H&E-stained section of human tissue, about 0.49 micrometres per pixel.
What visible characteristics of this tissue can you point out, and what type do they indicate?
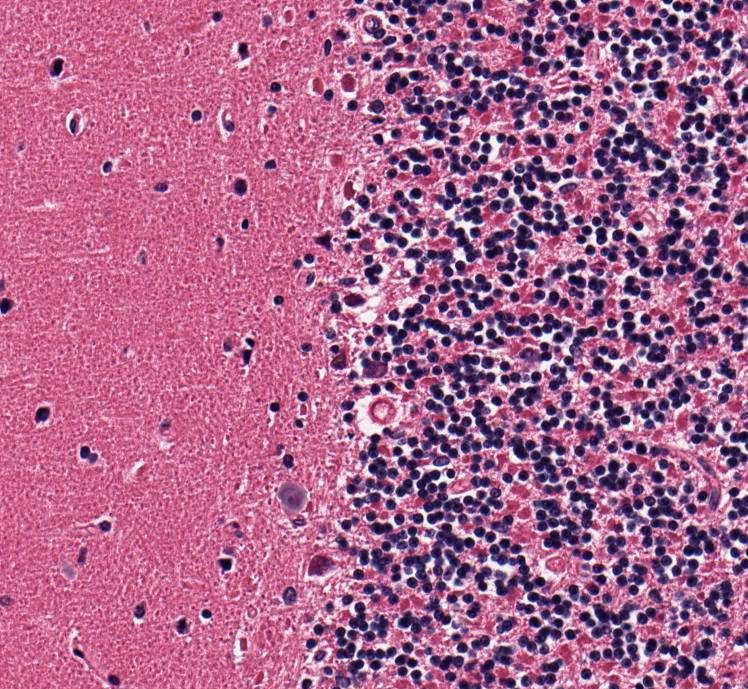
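A roughly vertical boundary near the middle separates a pale pink, sparsely cellular layer on the left from a densely cellular dark one on the right, crowded with small, round, dark-blue nuclei having scant visible cytoplasm. Large neurons are few, widely spaced along the boundary. This is cerebellum.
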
